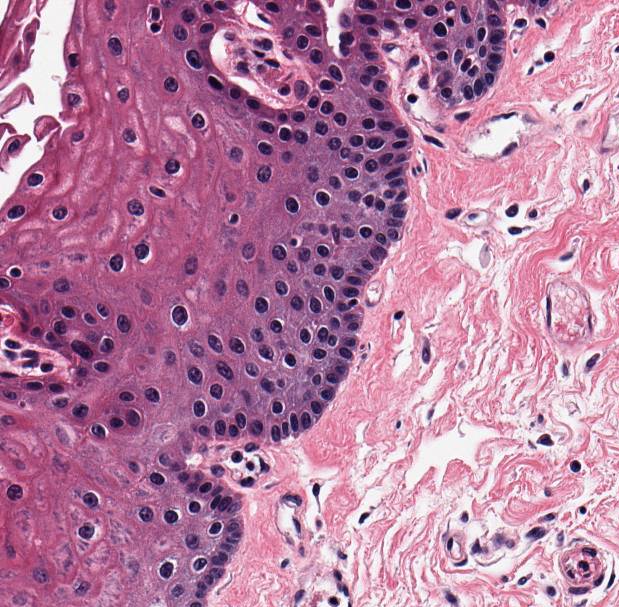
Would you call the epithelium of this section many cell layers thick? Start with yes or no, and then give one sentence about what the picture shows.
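Yes. Stratified squamous epithelium fills the left half of the field, and connective tissue stroma fills the right half.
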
